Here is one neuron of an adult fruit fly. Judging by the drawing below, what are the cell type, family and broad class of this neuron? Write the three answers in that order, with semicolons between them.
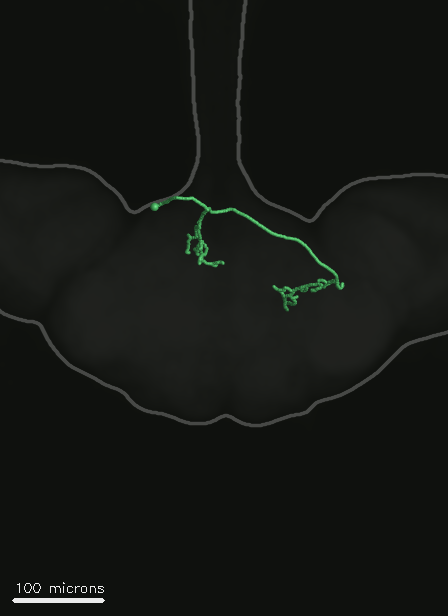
PS357; hemilineage LB19; central-brain intrinsic neuron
